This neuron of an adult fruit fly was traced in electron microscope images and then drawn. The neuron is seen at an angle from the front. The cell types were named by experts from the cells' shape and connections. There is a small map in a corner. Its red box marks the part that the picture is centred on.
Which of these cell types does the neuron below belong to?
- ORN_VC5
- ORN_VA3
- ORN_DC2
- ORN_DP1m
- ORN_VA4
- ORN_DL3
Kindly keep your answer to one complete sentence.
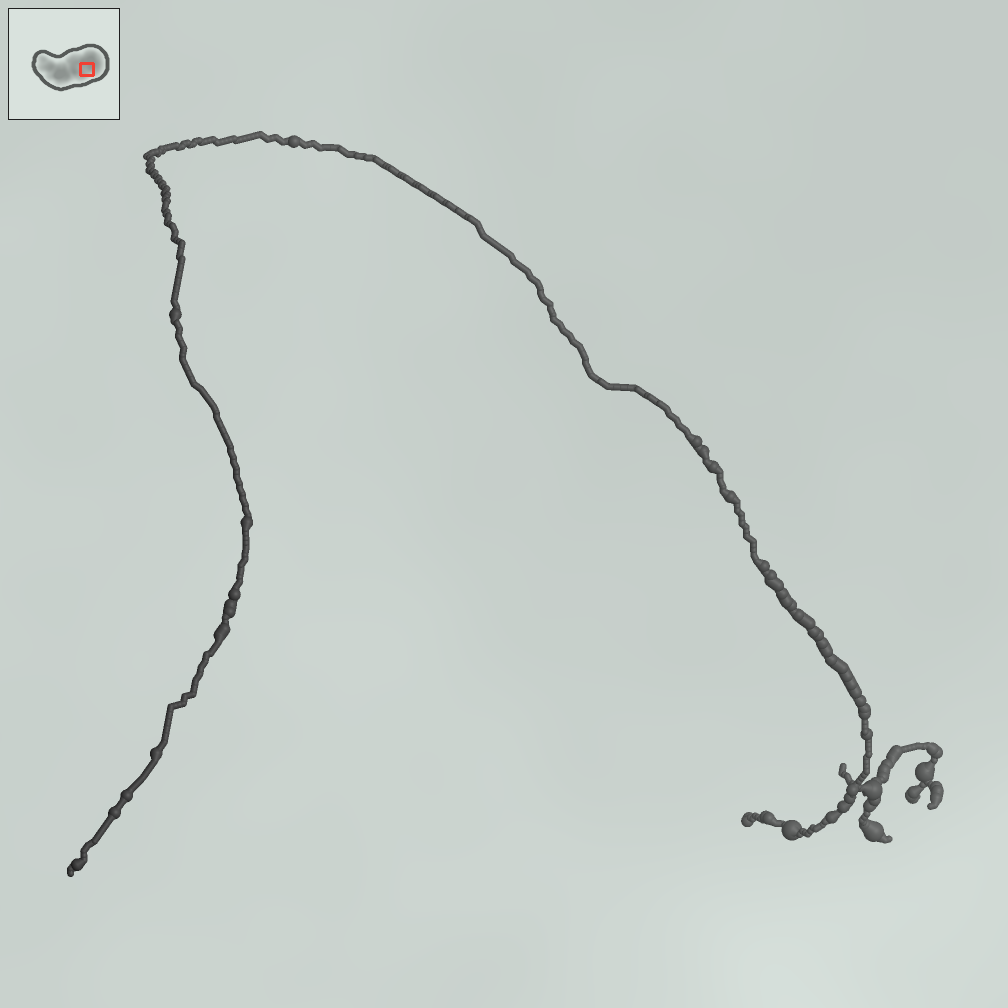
It is ORN_VA3 that is the cell type of the neuron.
